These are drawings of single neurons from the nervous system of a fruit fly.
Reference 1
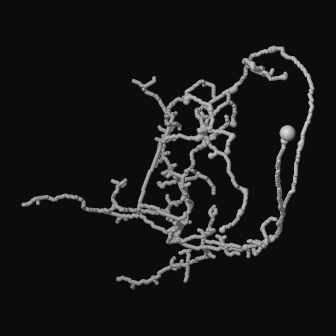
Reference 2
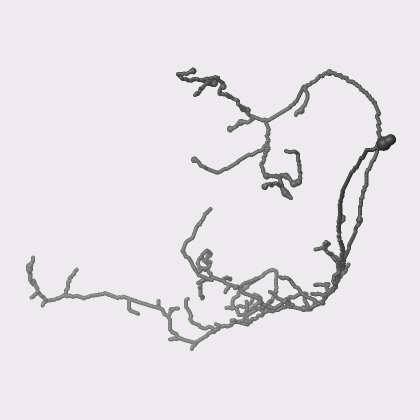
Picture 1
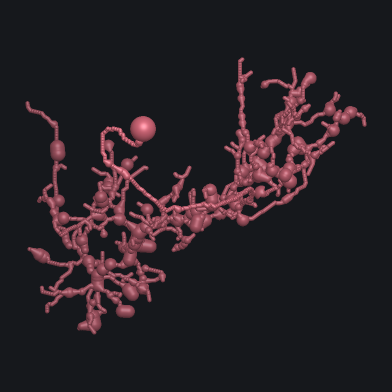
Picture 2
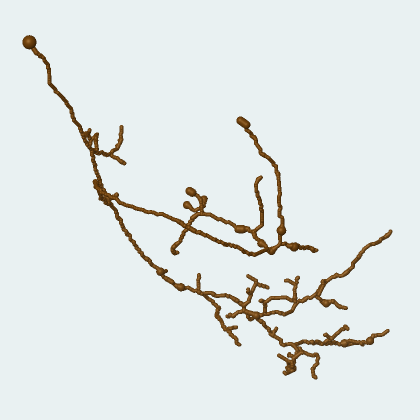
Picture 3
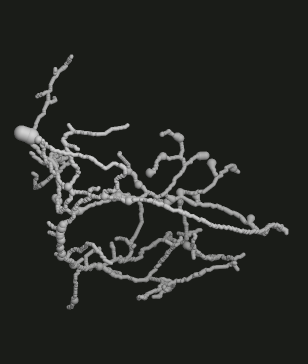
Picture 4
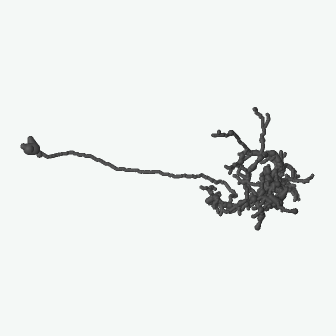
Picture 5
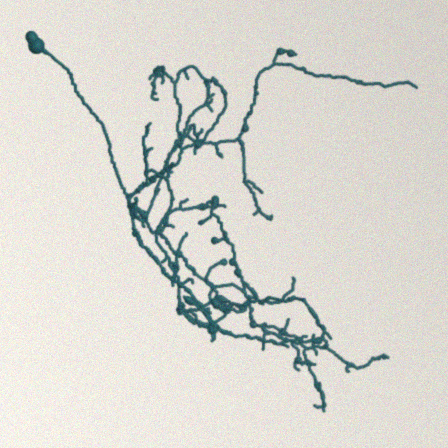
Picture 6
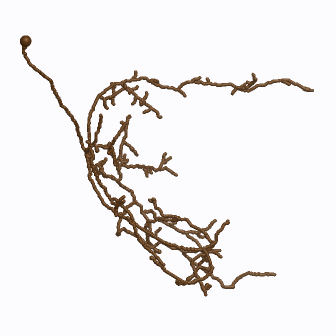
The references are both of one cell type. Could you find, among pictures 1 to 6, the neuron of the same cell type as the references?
2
